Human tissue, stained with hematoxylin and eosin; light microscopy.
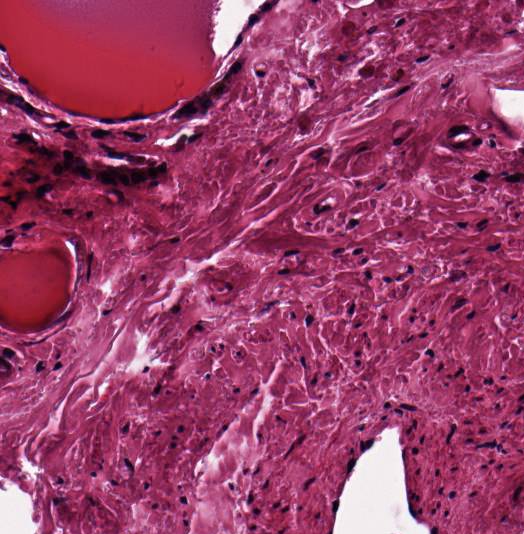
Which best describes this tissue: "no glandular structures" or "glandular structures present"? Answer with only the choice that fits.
No glandular structures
